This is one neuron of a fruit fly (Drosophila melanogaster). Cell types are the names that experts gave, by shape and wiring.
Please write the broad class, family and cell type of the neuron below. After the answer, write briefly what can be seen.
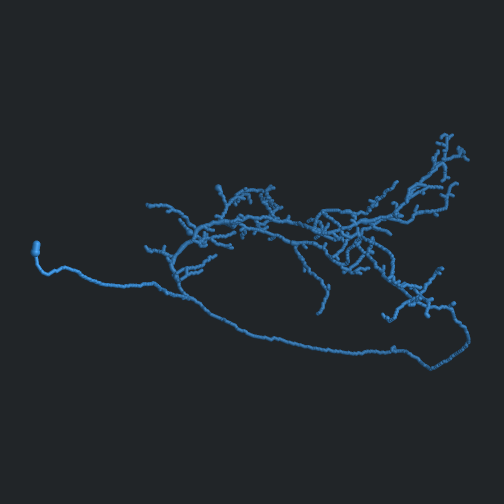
Its broad class is central-brain intrinsic neuron. Its family is hemilineage SMPad2. Its cell type is ICL006m. The cell body can be seen on the left of the picture. Dozens of branch ends can be seen.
